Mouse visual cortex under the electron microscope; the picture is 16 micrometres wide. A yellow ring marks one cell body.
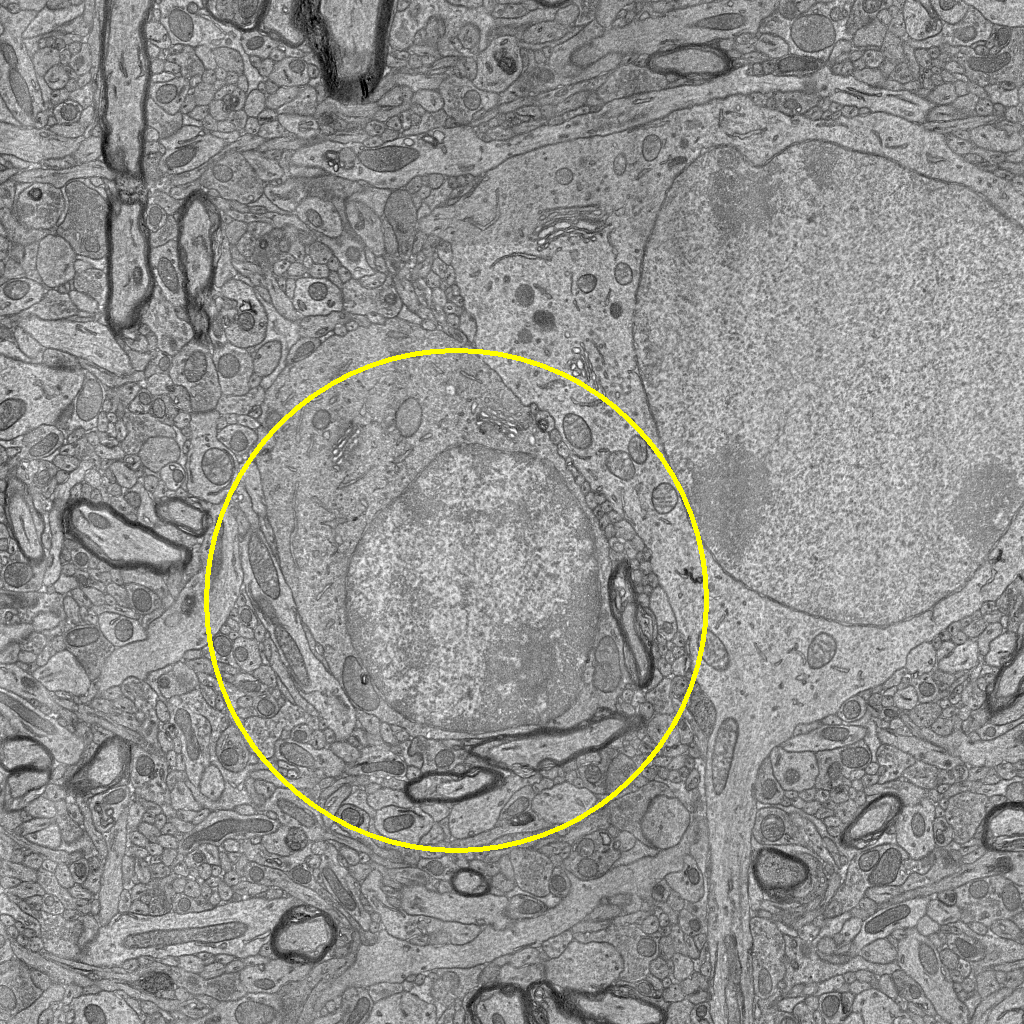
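Oligodendrocyte, ringed. Nucleus: large, roughly round, wholly inside the ring; envelope smooth, without deep folds. Cytoplasm: broadest on the upper-left side of the nucleus, thin along its lower edge. Above the nucleus: small Golgi stacks with pale vesicles.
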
